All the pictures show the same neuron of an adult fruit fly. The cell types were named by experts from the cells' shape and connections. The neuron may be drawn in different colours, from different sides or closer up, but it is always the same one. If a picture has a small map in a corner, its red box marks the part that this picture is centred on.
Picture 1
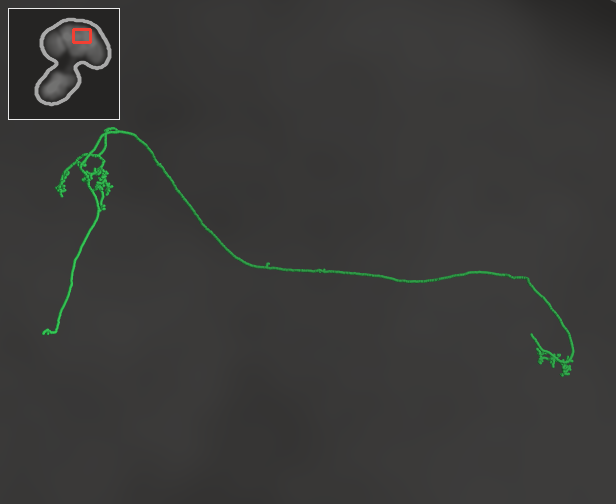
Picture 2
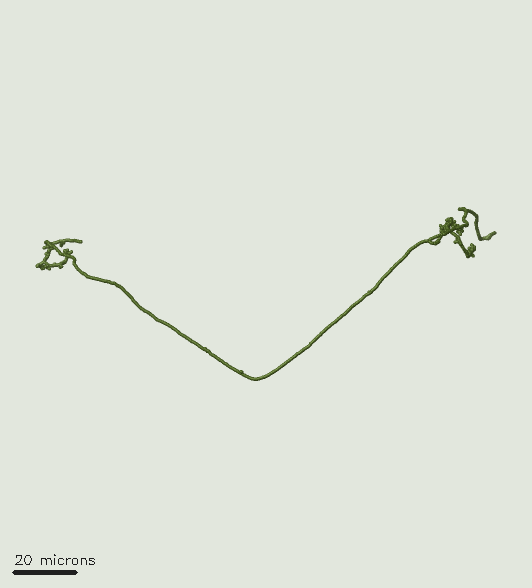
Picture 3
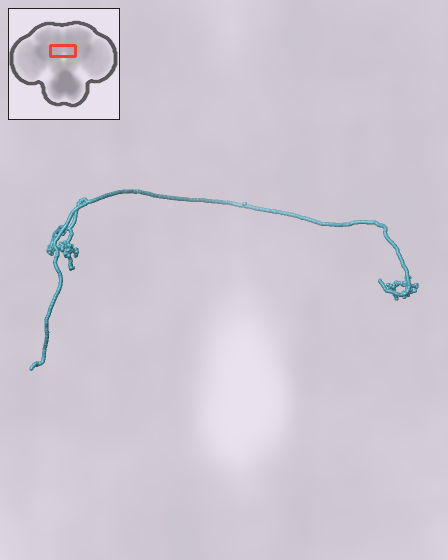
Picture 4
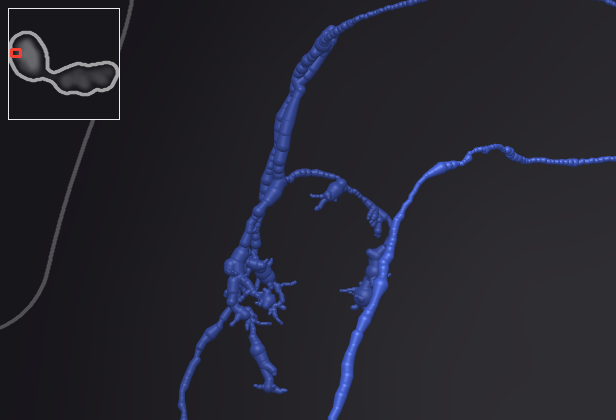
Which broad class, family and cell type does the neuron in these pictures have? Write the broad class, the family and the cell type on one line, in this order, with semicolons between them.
sensory neuron entering the brain; class olfactory; ORN_DA4l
